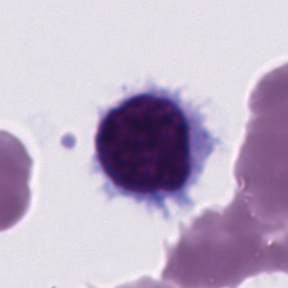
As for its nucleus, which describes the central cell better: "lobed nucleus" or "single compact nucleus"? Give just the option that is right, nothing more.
Single compact nucleus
